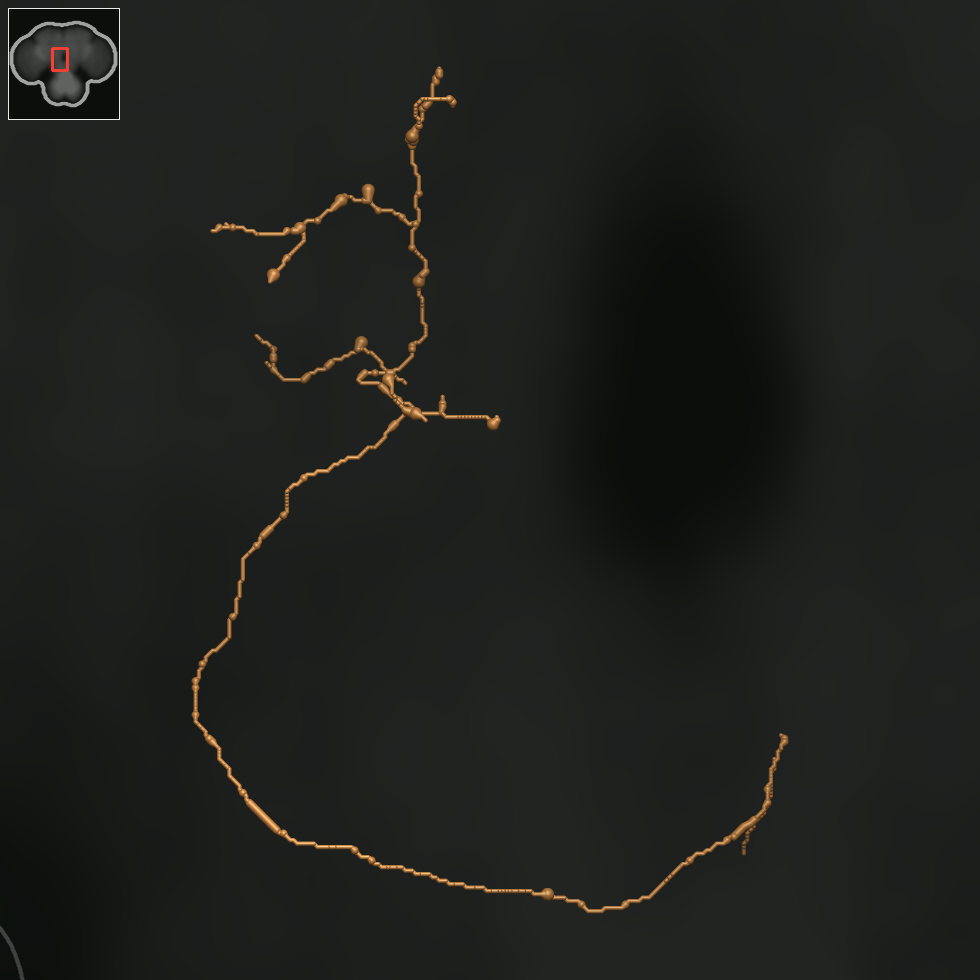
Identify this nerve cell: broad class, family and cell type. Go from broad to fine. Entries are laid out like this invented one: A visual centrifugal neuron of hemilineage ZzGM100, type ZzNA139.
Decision: A central-brain intrinsic neuron of hemilineage LB19, type GNG416.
